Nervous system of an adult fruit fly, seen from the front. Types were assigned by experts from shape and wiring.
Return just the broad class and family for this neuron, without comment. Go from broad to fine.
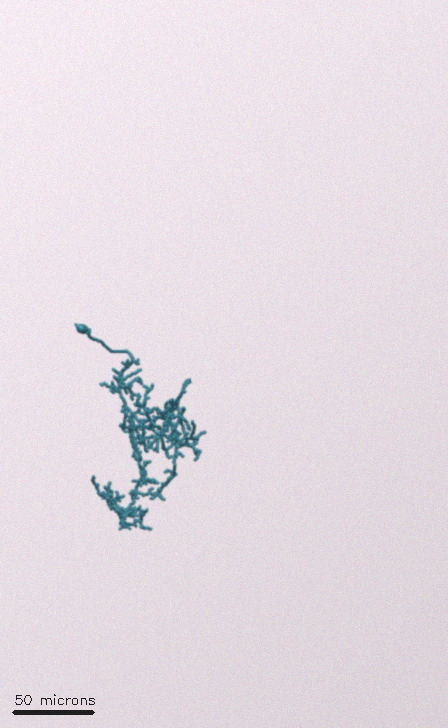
nerve-cord intrinsic neuron; hemilineage 19A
